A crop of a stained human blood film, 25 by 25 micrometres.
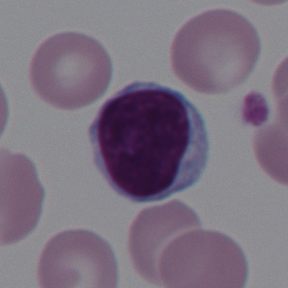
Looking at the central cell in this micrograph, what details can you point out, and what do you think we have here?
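The nucleus is rounded and positioned off-centre toward the left of the cell. Pale blue cytoplasm forms a crescent, widest on the right side, and shows neither distinct granules nor vacuoles. The cell is a typical lymphocyte.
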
